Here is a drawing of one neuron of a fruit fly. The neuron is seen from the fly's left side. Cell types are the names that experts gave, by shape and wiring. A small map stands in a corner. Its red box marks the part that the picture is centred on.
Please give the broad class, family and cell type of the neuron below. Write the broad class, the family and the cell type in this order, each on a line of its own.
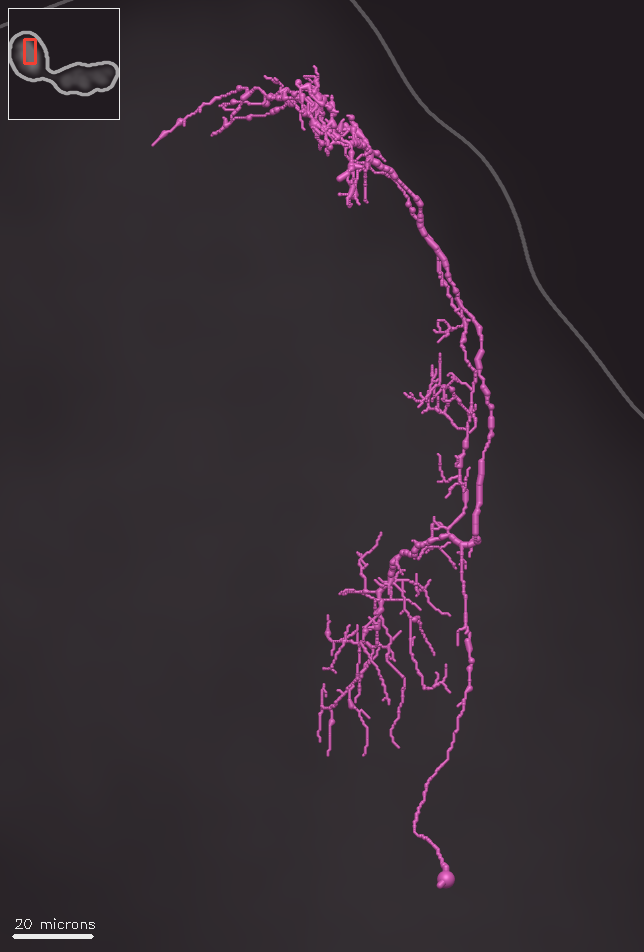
visual projection neuron
LoVP
LoVP65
